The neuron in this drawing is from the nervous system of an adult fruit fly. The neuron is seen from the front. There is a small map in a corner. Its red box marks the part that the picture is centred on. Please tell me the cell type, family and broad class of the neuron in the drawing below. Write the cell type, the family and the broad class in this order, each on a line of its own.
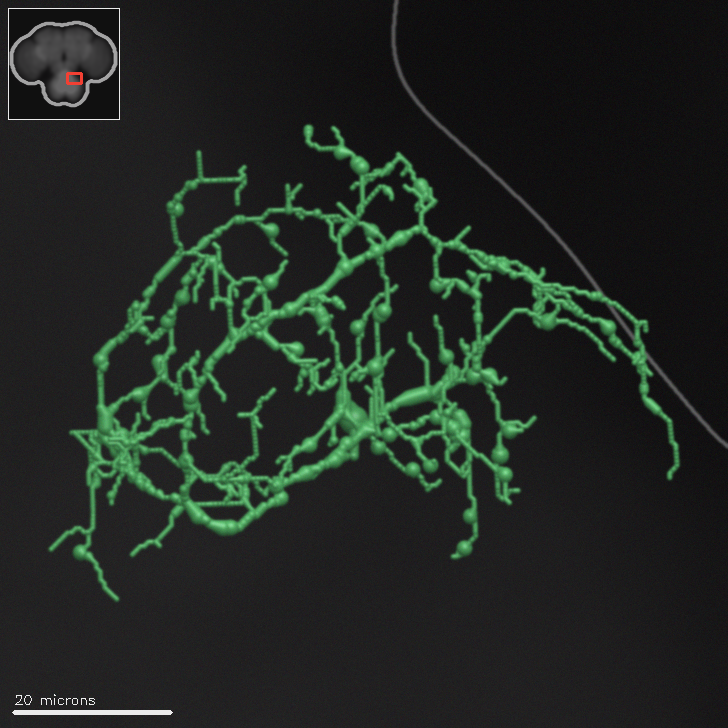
IN21A048
hemilineage 21A
nerve-cord intrinsic neuron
